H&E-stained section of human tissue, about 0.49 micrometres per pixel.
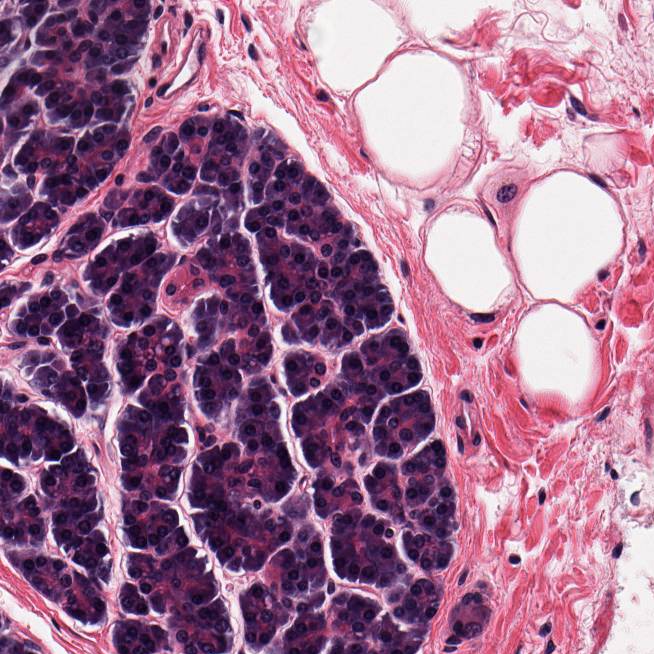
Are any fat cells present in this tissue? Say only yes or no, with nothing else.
Yes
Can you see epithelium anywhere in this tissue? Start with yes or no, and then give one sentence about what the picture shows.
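Yes. The lobule is made of small rounded acini with no clearly open lumens.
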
